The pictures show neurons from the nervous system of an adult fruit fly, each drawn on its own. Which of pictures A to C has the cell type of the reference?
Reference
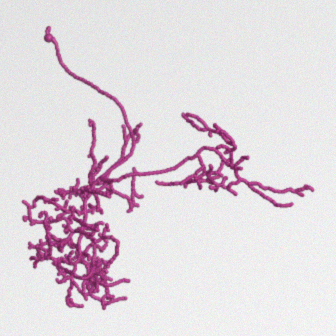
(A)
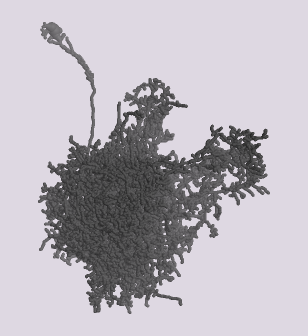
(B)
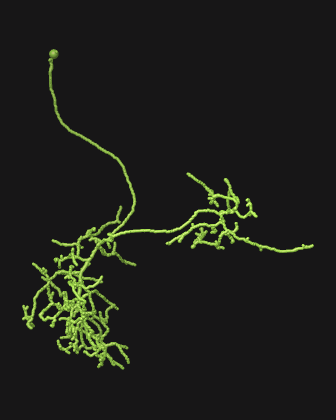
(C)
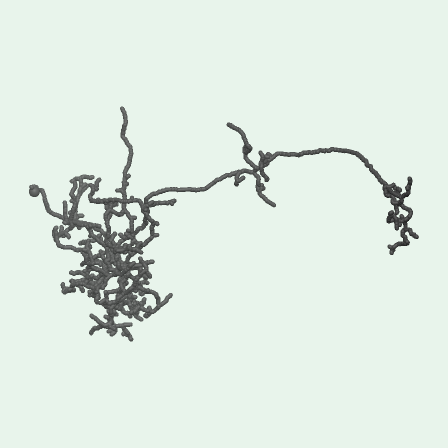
B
